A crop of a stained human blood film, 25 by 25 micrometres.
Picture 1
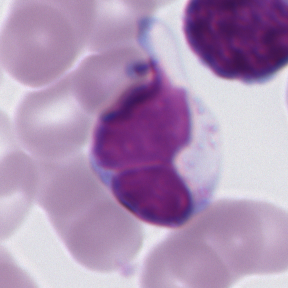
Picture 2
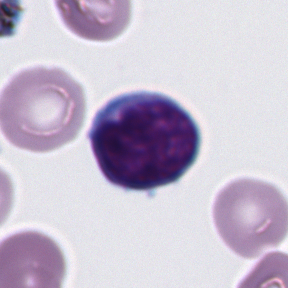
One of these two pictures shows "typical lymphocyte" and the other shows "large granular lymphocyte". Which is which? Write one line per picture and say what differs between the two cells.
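Picture 1 shows a large granular lymphocyte: The pale, nearly colourless cytoplasm lies mainly on the right side of the nucleus.
Picture 2 shows a typical lymphocyte: The cytoplasm is blue.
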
